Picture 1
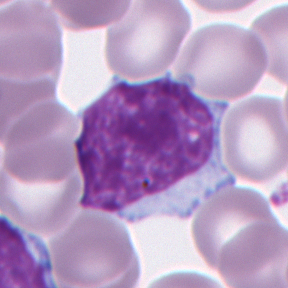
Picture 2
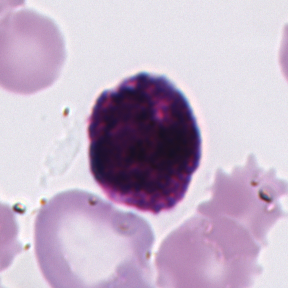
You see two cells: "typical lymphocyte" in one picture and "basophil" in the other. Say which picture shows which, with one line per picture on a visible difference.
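Picture 1 shows a typical lymphocyte: The cytoplasm shows no granules.
Picture 2 shows a basophil: Coarse dark purple granules cover the whole cell.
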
